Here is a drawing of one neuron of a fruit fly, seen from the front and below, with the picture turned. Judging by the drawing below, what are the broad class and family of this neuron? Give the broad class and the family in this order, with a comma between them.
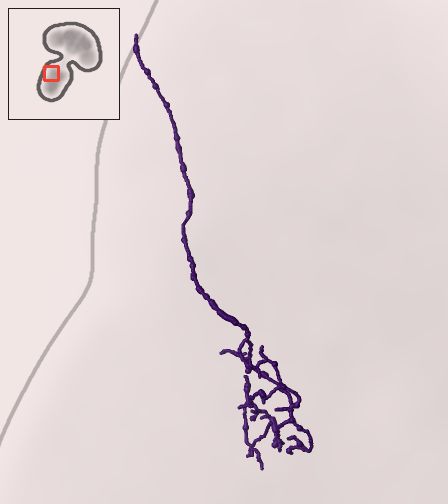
sensory neuron entering the nerve cord, class mechanosensory tactile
